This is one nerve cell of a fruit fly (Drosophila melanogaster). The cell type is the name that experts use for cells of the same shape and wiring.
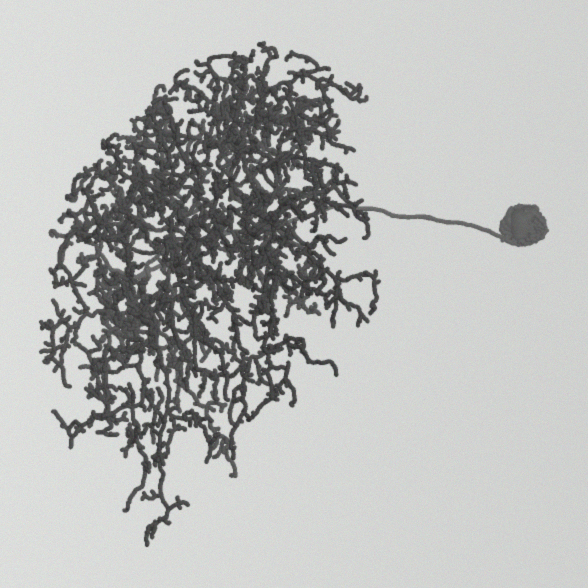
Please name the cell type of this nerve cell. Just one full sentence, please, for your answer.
In the scheme of cell types, this nerve cell is Li30.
